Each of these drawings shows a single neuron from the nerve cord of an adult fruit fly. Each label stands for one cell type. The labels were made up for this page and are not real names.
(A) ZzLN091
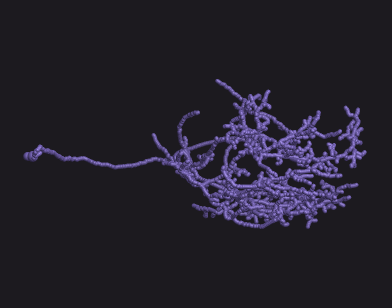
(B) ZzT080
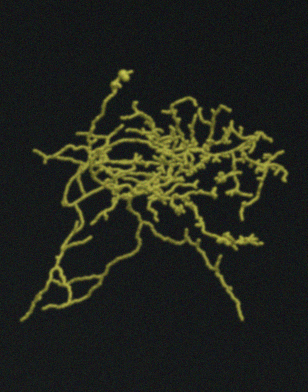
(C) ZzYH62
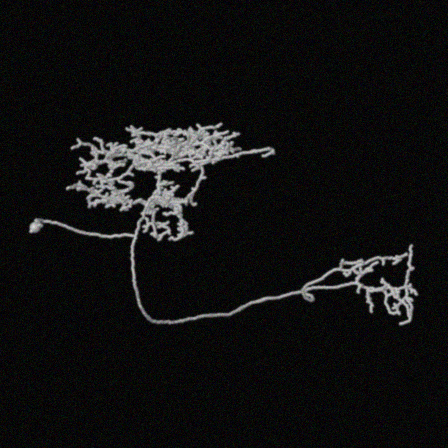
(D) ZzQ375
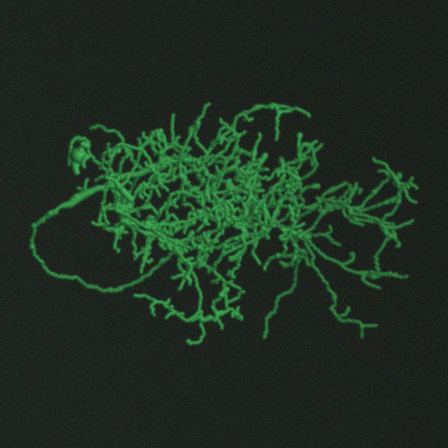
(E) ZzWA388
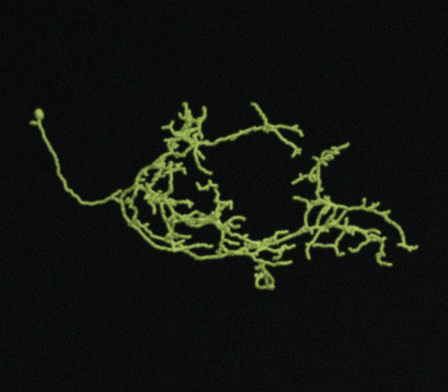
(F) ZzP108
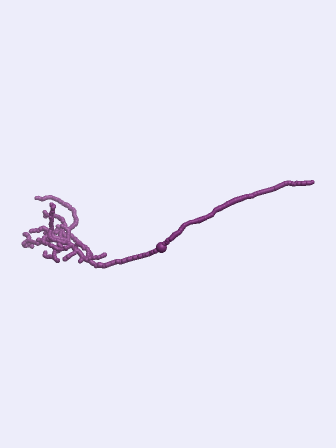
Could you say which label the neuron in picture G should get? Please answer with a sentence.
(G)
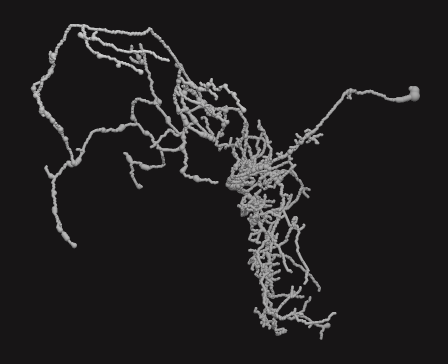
It belongs to ZzT080.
